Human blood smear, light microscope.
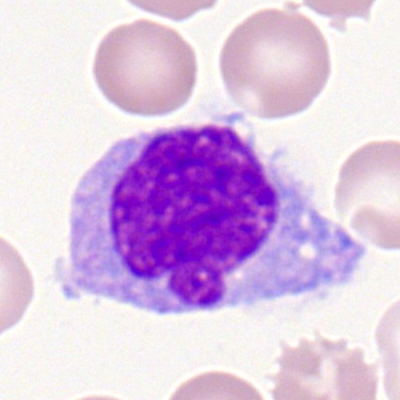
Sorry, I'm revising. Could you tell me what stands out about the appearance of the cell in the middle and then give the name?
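The cell has an irregular outline rather than a smoothly round one. Its chromatin is coarse and clumped, with paler patches between darker masses. Abundant pale grey-blue cytoplasm holds a few small clear vacuoles on the right side of the nucleus. It is a monocyte.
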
